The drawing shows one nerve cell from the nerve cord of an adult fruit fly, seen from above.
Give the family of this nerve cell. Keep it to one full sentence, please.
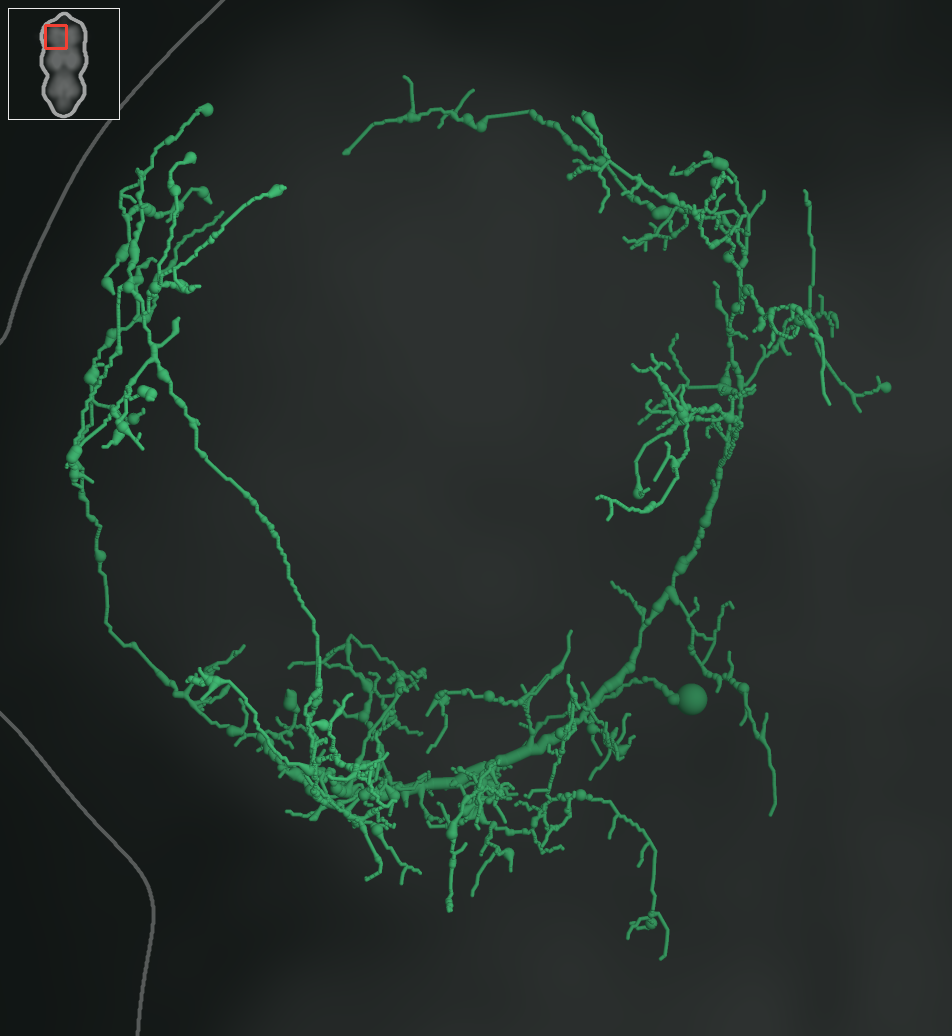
The family name for this nerve cell is hemilineage 04B.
